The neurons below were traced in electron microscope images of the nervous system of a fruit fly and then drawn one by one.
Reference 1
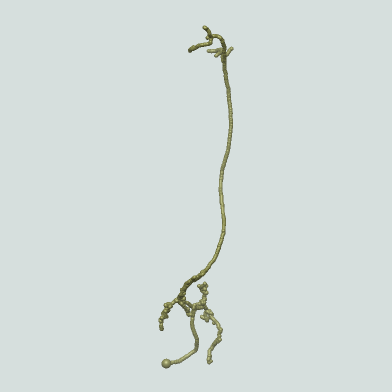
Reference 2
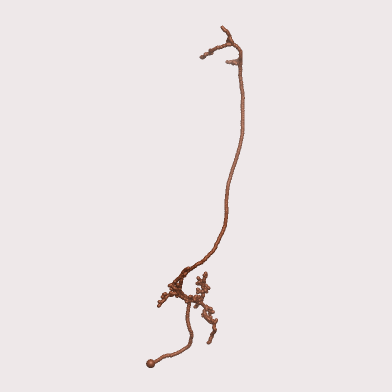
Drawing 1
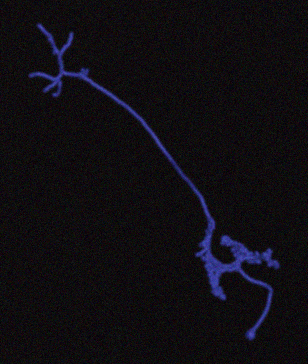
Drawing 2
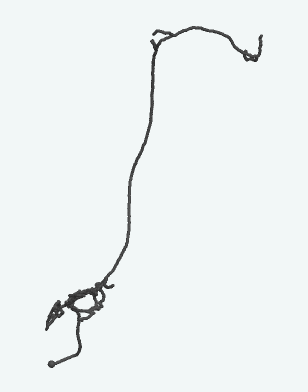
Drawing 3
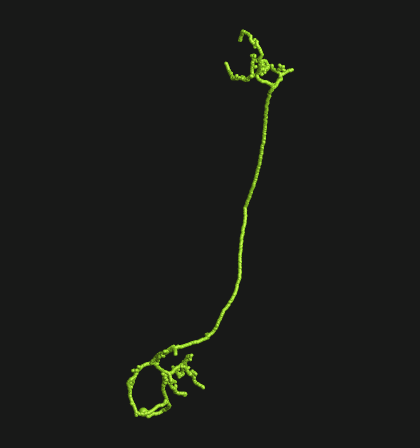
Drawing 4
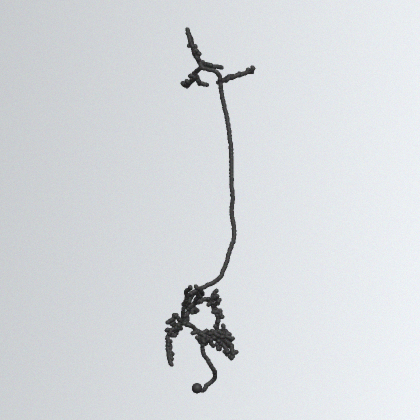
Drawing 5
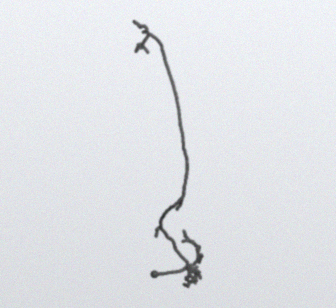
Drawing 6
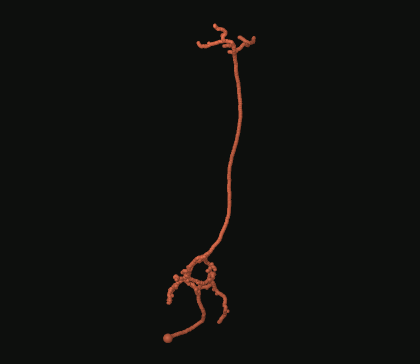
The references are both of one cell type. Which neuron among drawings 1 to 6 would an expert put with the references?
Drawing 6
